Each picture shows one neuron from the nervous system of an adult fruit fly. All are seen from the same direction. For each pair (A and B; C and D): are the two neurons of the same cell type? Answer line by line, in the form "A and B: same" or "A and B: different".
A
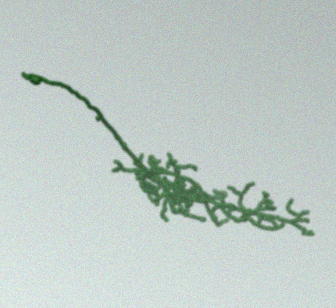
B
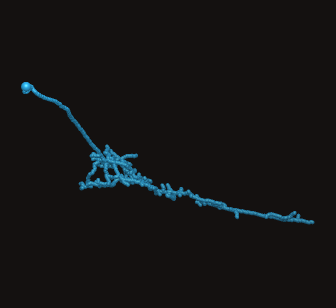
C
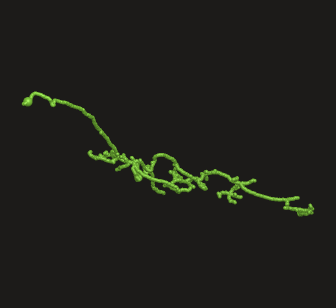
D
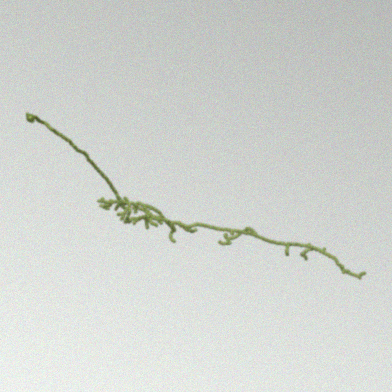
A and B: same
C and D: same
